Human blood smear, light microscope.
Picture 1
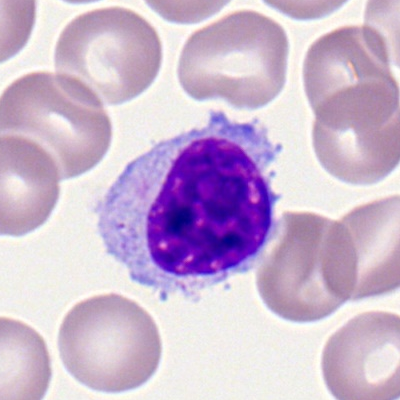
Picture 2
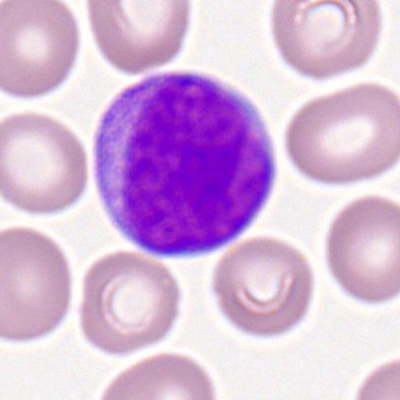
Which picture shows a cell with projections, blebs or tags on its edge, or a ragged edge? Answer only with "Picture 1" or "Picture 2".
Picture 1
